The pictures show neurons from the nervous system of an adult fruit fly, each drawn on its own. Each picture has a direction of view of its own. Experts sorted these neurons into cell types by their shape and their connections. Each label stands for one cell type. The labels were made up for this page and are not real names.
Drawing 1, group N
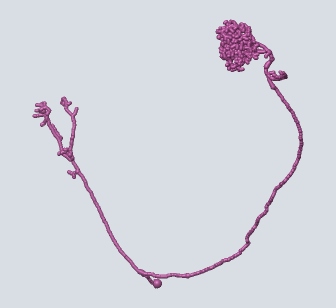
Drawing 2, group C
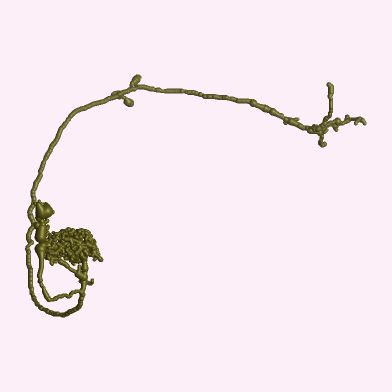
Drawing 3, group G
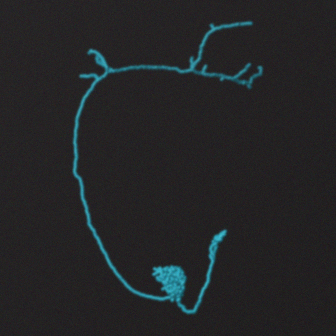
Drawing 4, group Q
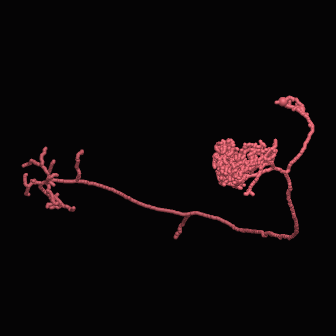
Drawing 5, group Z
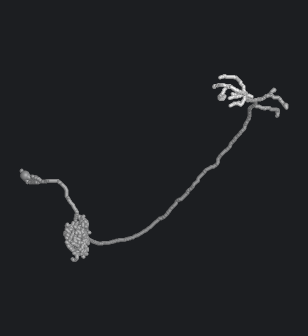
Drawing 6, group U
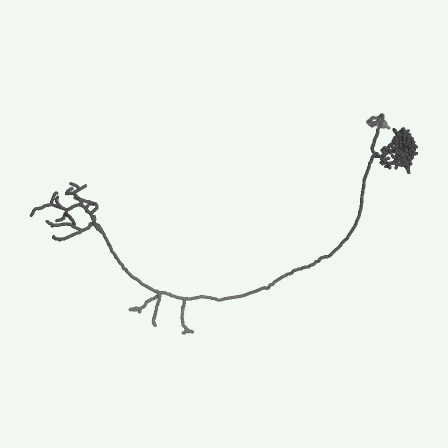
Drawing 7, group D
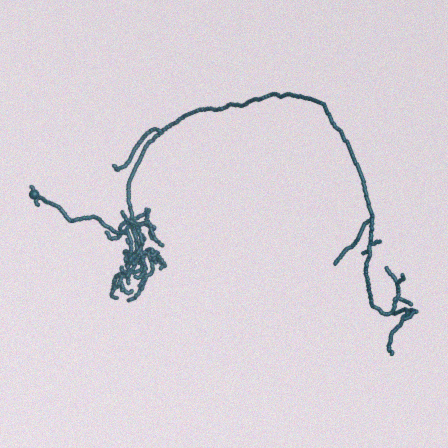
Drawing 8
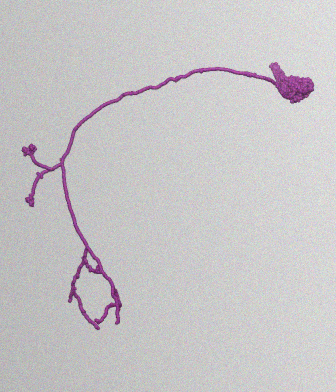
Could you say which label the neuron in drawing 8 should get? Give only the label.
group G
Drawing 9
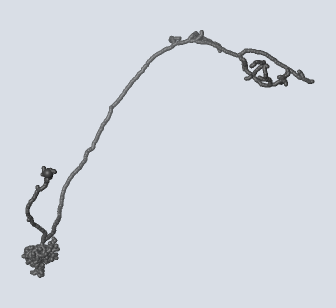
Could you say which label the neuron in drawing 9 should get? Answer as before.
group U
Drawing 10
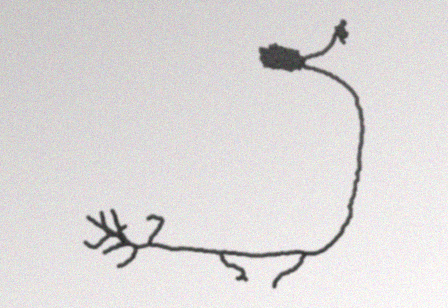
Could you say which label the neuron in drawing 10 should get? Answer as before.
group Z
